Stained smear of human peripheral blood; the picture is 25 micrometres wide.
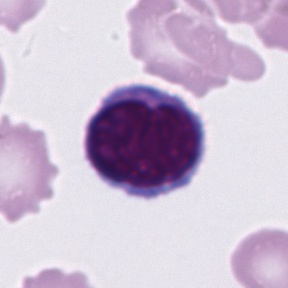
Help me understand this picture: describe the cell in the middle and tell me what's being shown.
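A small notch sits at the top edge of the nucleus, and from it a faint cleft runs downward. The cytoplasm is blue, with no visible granules and no vacuoles. The cell in the middle is a typical lymphocyte.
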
